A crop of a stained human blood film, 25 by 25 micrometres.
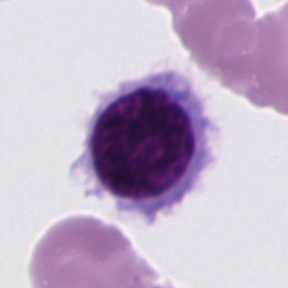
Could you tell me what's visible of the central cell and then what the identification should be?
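Border first: it is ragged, with fine hair-like projections all around the edge. Chromatin next: dark purple and densely packed. Cytoplasm last: no granules are visible, and no vacuoles either. This is a hairy cell.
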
